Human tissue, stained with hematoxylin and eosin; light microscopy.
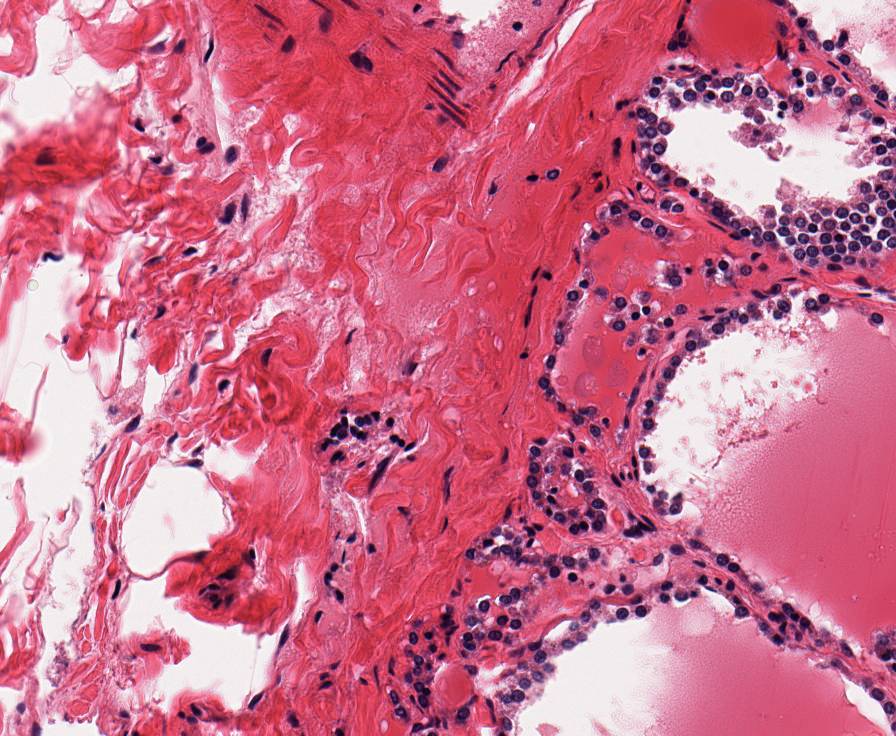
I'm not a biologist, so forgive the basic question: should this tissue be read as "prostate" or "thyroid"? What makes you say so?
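This tissue is thyroid. Follicles lined by epithelium fill the right part of the field, and their lining is a single layer of cuboidal cells with round, dark nuclei.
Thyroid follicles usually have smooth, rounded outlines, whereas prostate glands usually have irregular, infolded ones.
Fibrous connective tissue occupies the left and centre, made of wavy, deeply eosinophilic collagen bundles with sparse, mostly spindle-shaped nuclei.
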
